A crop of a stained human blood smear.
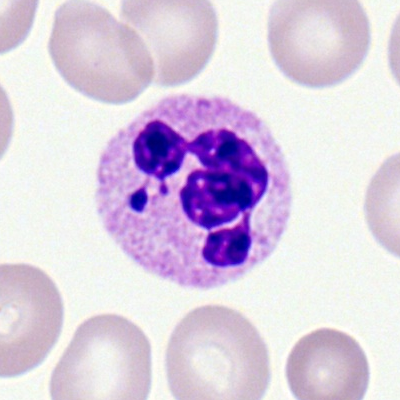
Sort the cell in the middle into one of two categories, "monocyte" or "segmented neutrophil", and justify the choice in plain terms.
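That one's a segmented neutrophil, not a monocyte. Look at the nucleus: it's divided into several lobes held together by thin strands.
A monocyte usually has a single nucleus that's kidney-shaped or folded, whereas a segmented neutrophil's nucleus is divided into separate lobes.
The cytoplasm helps too, since there's plenty of it and it's pale pinkish-lilac.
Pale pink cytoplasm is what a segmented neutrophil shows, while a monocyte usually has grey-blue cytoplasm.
Otherwise, the chromatin is dense, dark purple and coarsely clumped, and fine small pinkish-violet granules are scattered evenly through the cytoplasm.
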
